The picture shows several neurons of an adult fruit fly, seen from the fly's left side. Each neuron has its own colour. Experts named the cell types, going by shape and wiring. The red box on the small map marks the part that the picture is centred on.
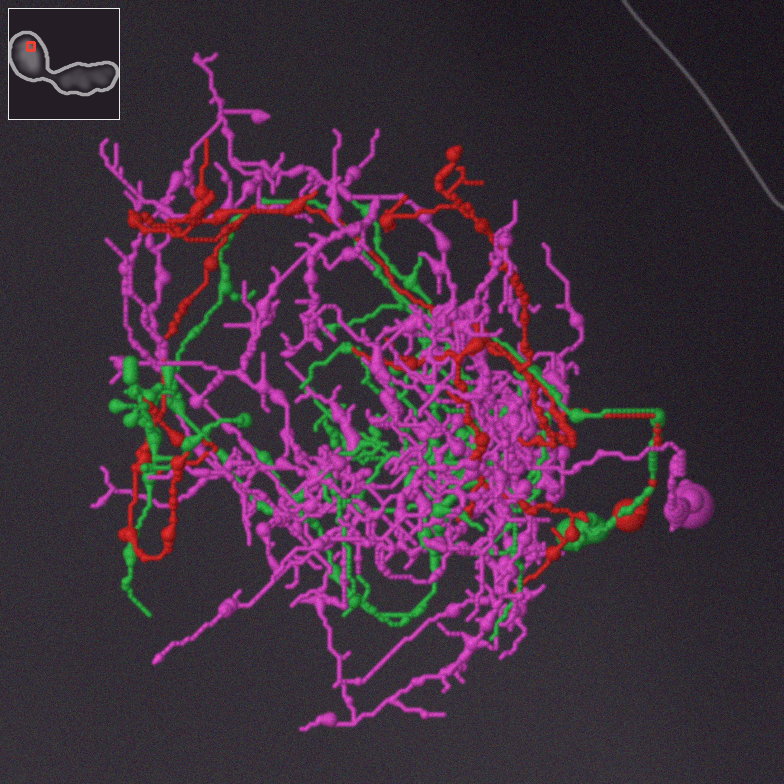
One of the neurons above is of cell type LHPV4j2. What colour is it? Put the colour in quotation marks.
"magenta"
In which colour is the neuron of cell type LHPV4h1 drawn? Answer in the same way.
"red"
